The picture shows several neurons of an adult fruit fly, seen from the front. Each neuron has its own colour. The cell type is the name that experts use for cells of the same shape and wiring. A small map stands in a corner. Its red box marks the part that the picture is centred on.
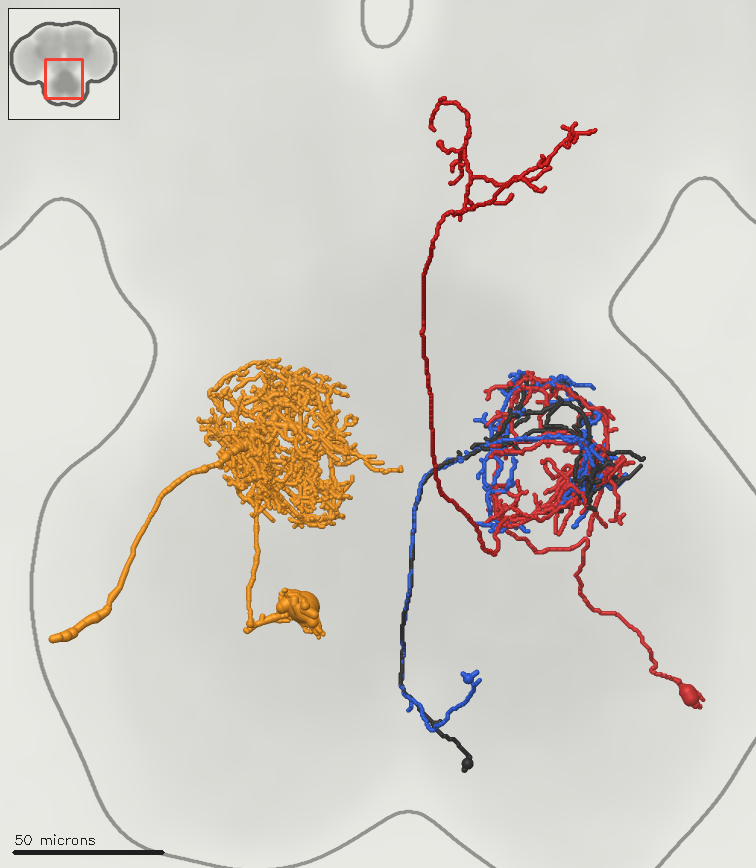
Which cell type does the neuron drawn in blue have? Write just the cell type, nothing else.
IN02A055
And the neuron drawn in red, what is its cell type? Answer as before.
AN03B095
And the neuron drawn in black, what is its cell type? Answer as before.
IN02A060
